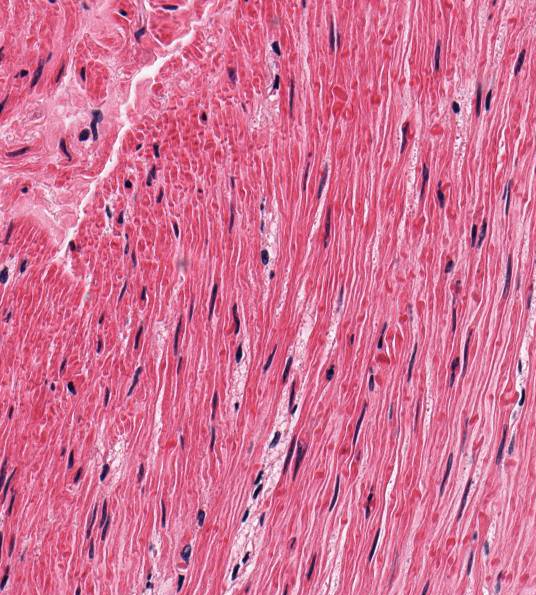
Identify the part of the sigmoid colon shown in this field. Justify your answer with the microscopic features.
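Smooth muscle occupies this field. Long, evenly pink fibres run roughly top to bottom in parallel, cut across as small rounded profiles at top left. Their dark purple, elongated nuclei lie parallel to them.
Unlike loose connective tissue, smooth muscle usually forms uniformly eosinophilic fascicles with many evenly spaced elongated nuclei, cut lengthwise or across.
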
